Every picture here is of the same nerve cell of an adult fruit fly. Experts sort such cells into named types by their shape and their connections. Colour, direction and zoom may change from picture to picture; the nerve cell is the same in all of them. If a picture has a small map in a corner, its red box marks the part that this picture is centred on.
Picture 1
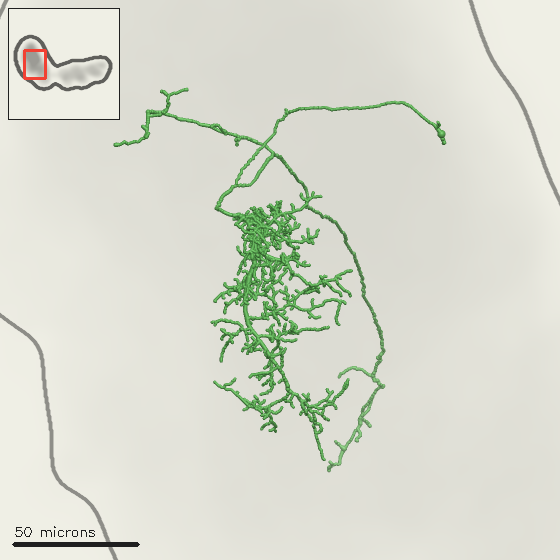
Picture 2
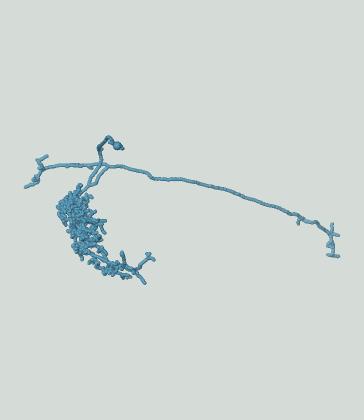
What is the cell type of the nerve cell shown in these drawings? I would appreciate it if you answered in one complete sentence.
A cell of type CB1074 is what this nerve cell is.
